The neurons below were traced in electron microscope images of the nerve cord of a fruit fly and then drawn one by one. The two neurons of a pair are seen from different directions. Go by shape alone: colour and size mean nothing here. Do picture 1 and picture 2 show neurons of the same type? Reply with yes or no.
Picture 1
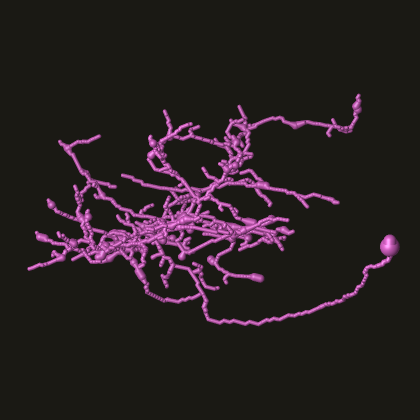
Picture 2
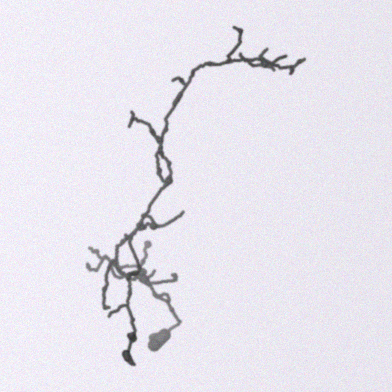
no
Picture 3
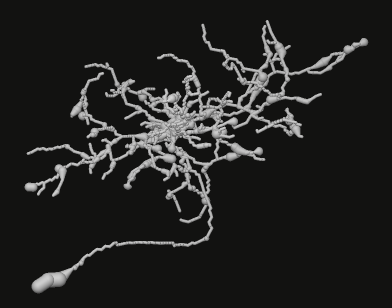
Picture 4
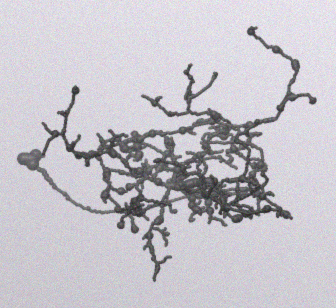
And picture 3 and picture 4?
no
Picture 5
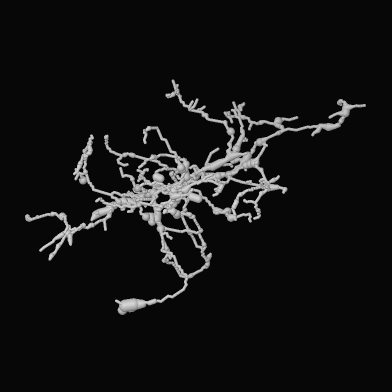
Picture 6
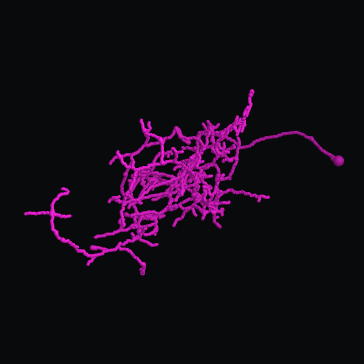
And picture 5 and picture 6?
no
